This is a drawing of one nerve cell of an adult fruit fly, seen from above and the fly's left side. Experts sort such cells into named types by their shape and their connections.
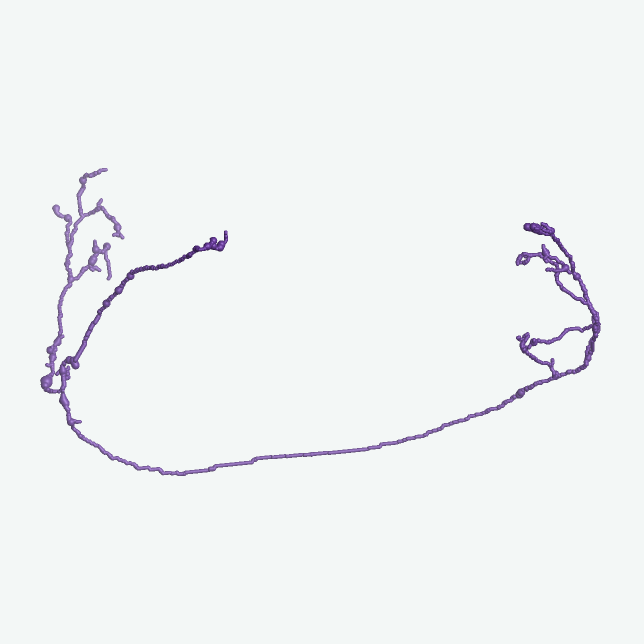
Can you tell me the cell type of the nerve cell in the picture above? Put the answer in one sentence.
The cell type is KCa'b'-ap2.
